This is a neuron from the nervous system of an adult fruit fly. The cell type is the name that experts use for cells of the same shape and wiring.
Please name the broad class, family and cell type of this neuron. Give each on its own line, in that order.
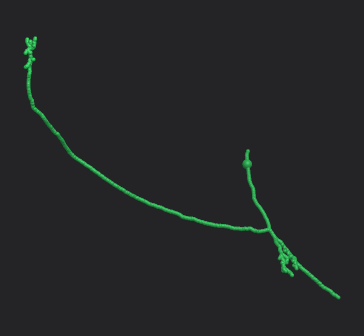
sensory neuron ascending to the brain
class mechanosensory proprioceptive
SApp21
